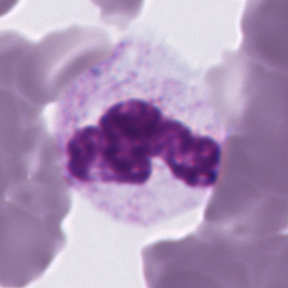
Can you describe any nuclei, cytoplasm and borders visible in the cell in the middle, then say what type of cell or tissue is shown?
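You'll notice the chromatin is dark purple and coarsely clumped. No nucleoli show in the nucleus. Fine pink-violet granules are scattered throughout the cytoplasm, and there are no clear vacuoles. It's a segmented neutrophil.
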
